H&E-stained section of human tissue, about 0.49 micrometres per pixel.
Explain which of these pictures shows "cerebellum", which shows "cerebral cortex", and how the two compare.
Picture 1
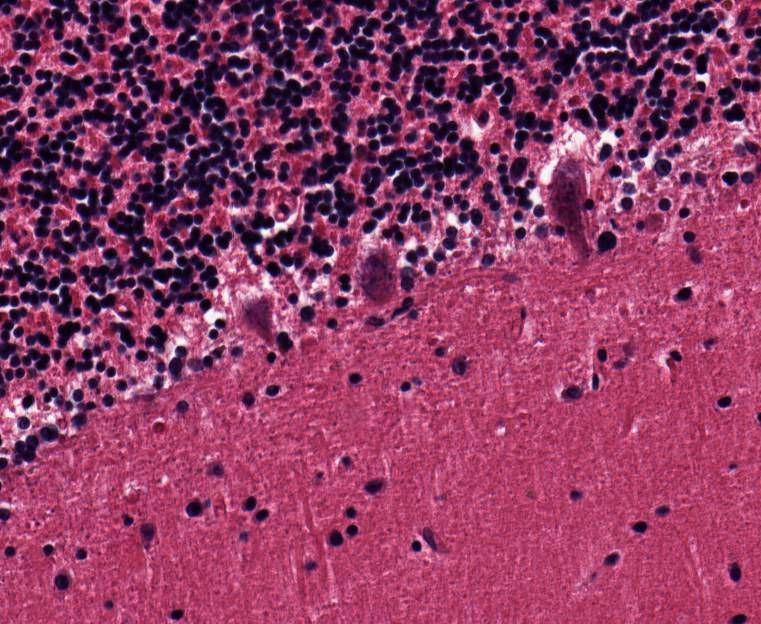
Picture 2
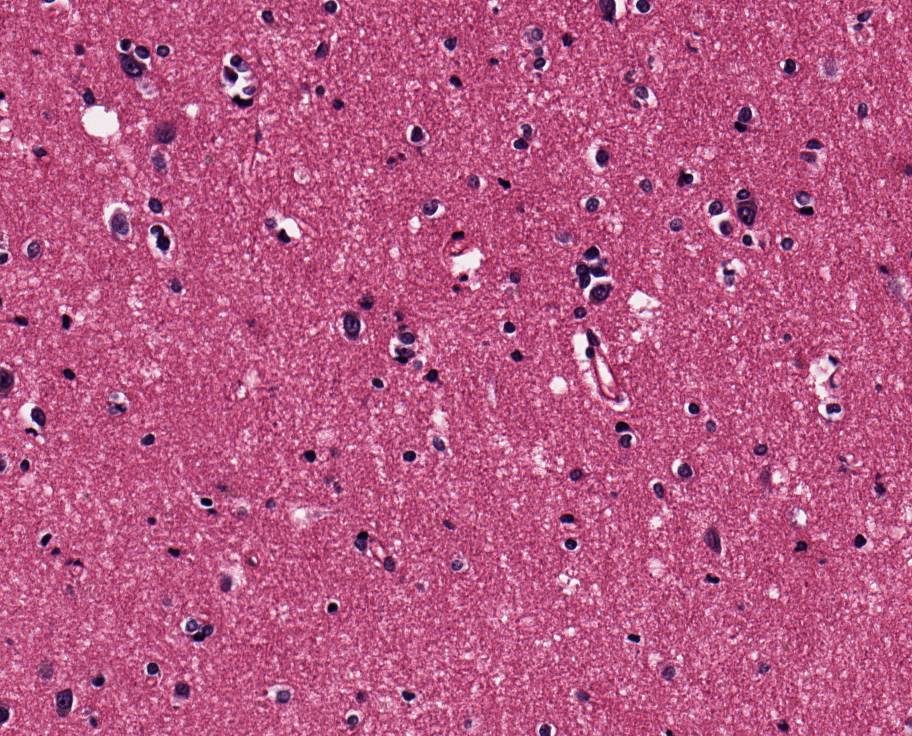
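Right, picture 1 is the cerebellum and picture 2 the cerebral cortex. In picture 1 a diagonal boundary separates an upper-left band crowded with small dark nuclei from a pale pink, sparsely nucleated lower-right layer. The band is closely packed granule cells: small round dark nuclei, scant cytoplasm. Three large Purkinje cells with purple-pink cytoplasm line that boundary in a single row, the rightmost tapering into a process pointing down toward the pale layer. Picture 2 has no organised units or layers: a finely granular pink matrix holds evenly spread cells, mostly small, with round, dark, dense nuclei, almost no visible cytoplasm, and often clear empty halos.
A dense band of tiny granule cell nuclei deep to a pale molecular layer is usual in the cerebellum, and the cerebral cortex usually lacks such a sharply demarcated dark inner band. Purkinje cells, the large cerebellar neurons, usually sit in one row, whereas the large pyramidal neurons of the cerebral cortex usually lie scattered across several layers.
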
